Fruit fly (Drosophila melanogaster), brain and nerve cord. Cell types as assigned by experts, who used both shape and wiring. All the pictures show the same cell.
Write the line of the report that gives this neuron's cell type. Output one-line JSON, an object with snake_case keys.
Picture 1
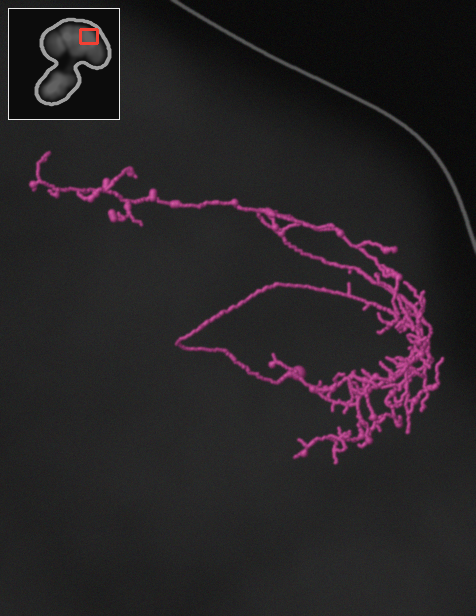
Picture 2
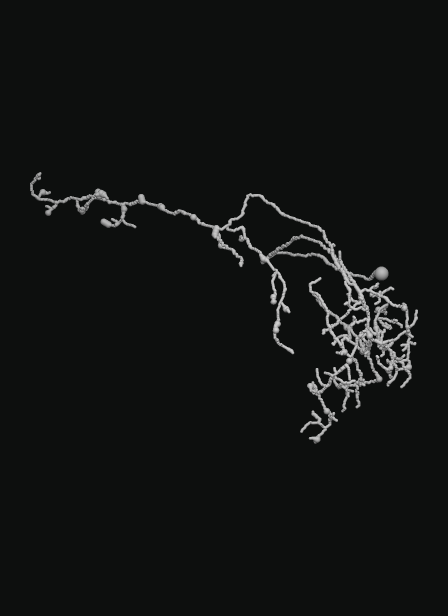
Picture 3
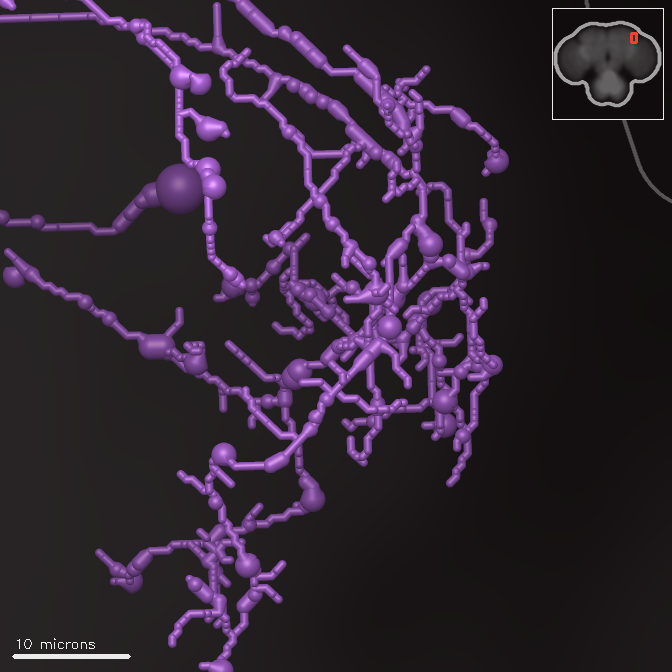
{"cell_type": "LHPV6a1"}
